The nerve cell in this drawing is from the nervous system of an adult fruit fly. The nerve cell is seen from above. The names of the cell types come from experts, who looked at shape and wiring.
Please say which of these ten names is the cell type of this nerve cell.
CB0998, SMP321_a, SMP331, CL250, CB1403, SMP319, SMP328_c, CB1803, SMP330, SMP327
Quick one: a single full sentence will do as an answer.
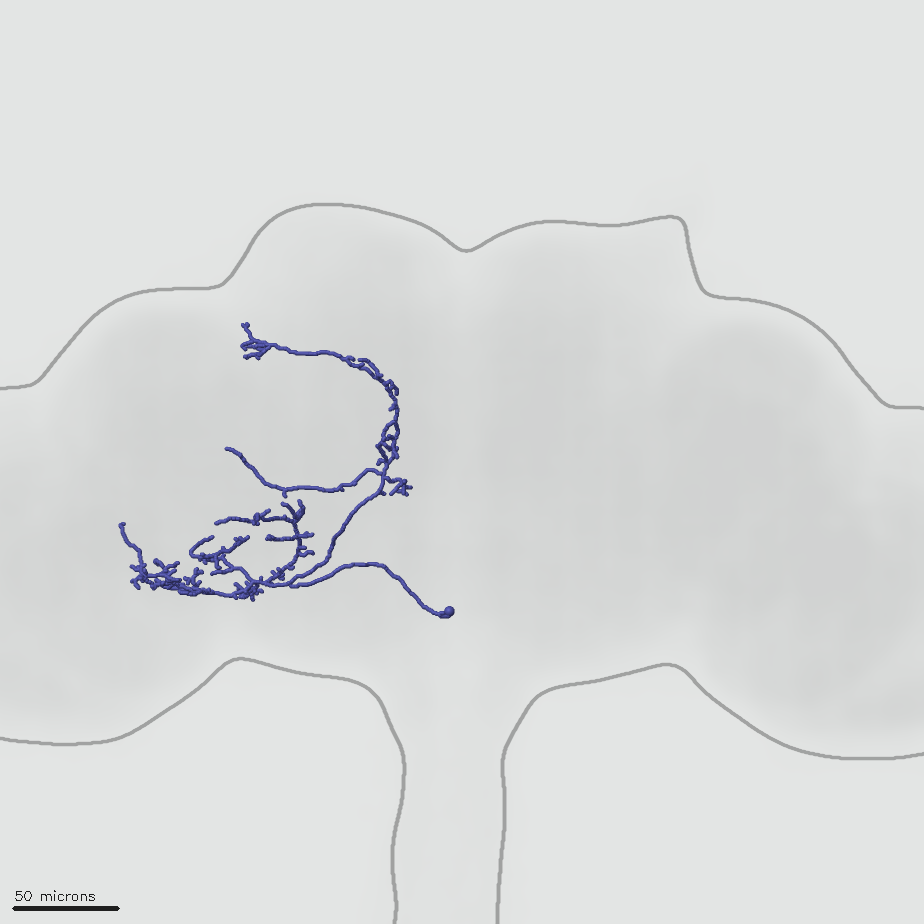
The nerve cell is typed under the name SMP328_c.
